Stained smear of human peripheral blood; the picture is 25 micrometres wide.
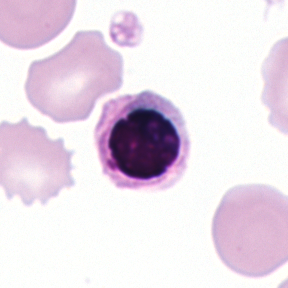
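Normoblast, the cell in the middle of this stained blood smear. Its chromatin looks dense and dark purple, though I notice a few small paler patches. The cytoplasm seems pale pinkish-lilac. I see no distinct granules in it, and no vacuoles either.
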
